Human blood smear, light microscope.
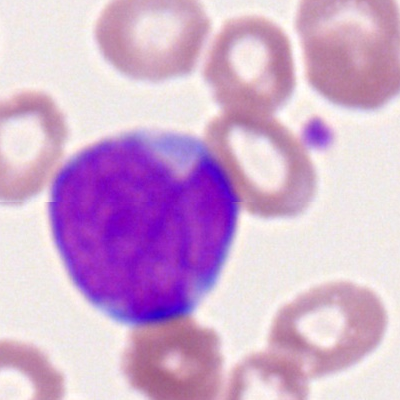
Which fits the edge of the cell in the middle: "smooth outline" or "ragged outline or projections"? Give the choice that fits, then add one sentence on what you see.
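Smooth outline. The cell outline is roughly round and smooth.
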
